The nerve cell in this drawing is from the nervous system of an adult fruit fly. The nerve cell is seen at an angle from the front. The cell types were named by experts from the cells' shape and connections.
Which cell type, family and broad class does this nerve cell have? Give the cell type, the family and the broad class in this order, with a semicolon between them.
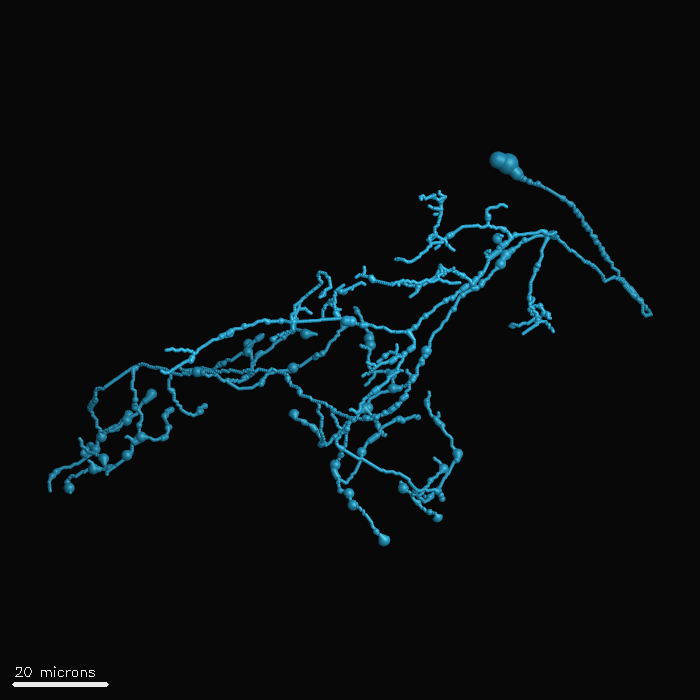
FB5B; hemilineage SIPp1; central-brain intrinsic neuron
